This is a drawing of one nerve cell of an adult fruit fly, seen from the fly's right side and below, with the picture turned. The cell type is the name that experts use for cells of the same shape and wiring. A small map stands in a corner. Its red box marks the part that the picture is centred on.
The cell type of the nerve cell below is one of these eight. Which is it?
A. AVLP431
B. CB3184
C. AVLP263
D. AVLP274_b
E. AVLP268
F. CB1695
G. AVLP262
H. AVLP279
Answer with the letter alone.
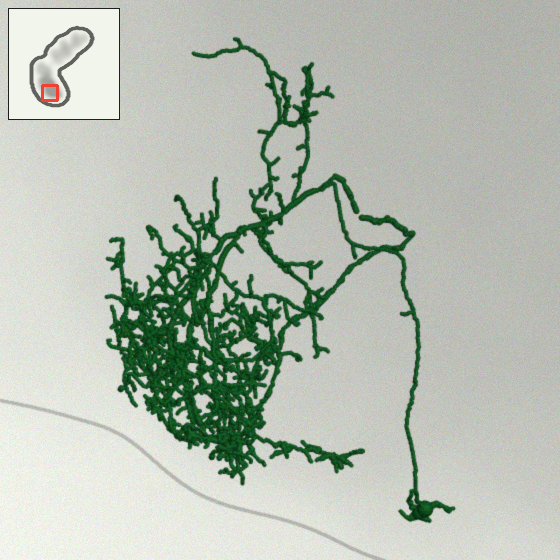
A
